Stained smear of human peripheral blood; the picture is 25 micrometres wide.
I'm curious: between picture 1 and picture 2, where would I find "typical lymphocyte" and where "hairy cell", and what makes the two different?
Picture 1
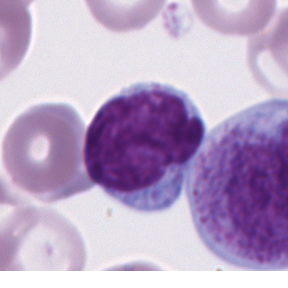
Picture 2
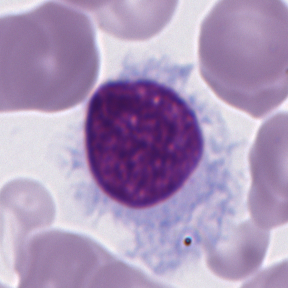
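In this pair, the typical lymphocyte is picture 1 and the hairy cell is picture 2. The outlines differ: the typical lymphocyte is roughly round with a smooth edge, whereas the hairy cell has a ragged border with many fine hair-like projections. In the typical lymphocyte the oval nucleus, about 11 by 8 micrometres, fills most of the cell, while in the hairy cell the cytoplasm is pale grey-blue and is wider below and to the right of the nucleus than above and to the left.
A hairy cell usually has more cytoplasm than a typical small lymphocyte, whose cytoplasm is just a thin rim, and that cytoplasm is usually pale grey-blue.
The typical lymphocyte's chromatin is dark purple and coarsely clumped, with no nucleoli visible.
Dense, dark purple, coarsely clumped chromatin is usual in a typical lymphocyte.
The typical lymphocyte's cytoplasm shows no distinct granules, and none are seen in the hairy cell's, so granules do not separate the two.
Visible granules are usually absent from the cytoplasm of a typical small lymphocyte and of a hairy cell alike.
Further findings: the typical lymphocyte has no vacuoles in its cytoplasm, and the hairy cell has a tiny dark dot on its cytoplasm below and to the right of the nucleus.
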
